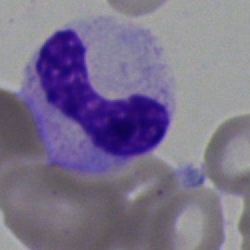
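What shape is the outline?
Roughly round, and smooth, as far as I can follow it.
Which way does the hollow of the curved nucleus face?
Toward the upper right, and I see no nucleoli inside that nucleus.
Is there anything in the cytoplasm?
Yes, fine, faint purple specks.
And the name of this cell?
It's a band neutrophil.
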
